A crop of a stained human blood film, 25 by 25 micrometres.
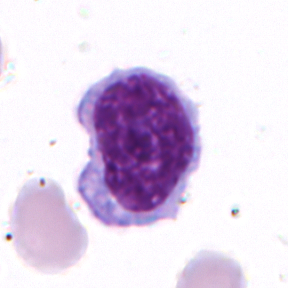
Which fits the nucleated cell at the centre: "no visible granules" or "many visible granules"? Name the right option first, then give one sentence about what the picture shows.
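No visible granules. No distinct granules are seen in the cytoplasm.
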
